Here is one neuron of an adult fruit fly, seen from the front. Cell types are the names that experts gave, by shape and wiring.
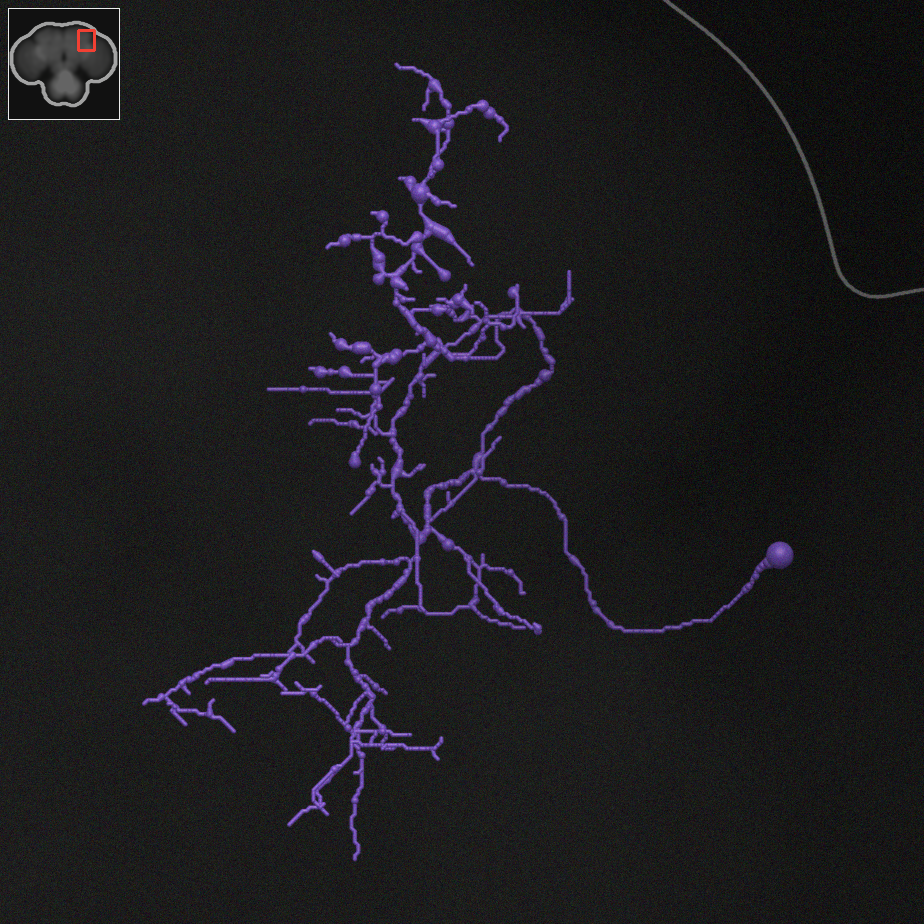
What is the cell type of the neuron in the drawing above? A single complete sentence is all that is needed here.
Included in the cell type SLP188 is this neuron.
